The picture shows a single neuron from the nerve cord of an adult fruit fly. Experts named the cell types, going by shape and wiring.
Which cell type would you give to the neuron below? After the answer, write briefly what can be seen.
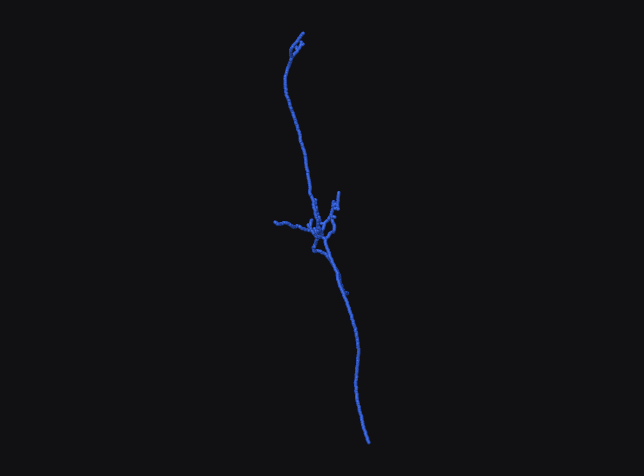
Its cell type is SApp04. Its broad class is sensory neuron ascending to the brain. No cell body is drawn. As drawn here it is more than twice as tall as it is wide.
